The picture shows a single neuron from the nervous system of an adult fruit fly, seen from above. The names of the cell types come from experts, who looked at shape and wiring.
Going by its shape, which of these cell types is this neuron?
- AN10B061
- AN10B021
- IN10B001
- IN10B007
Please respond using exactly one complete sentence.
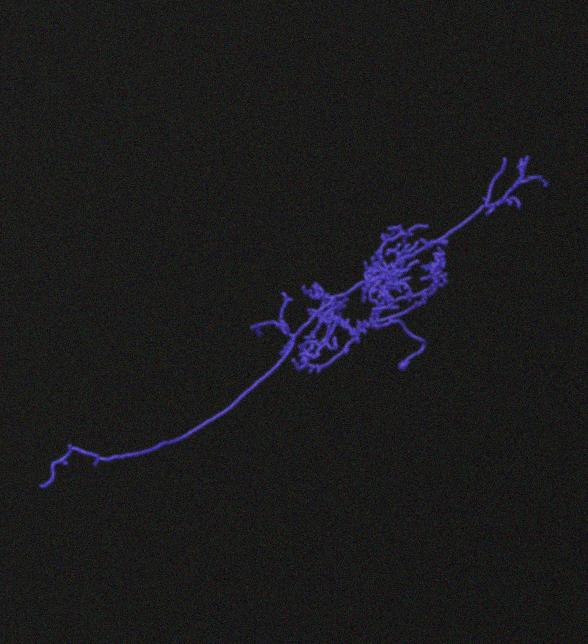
The cell type held by this neuron is IN10B007.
